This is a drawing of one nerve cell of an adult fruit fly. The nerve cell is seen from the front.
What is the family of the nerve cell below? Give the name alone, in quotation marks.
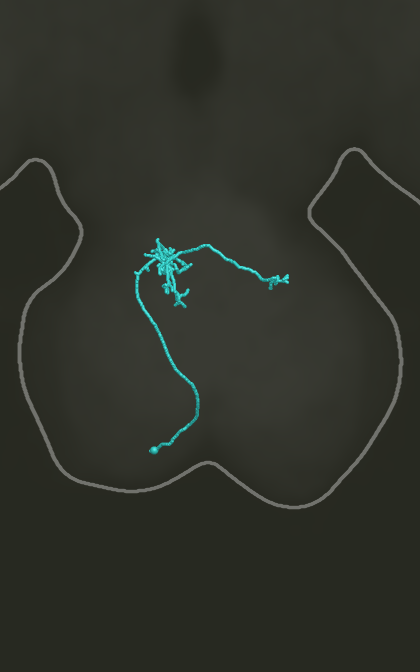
"hemilineage 06A"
